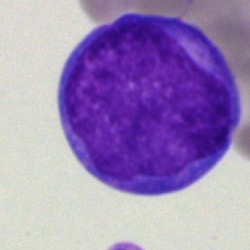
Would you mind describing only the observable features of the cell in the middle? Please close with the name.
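Outline round and smooth. Chromatin fine, evenly dispersed. Cytoplasm deep blue, only a thin rim around the nucleus. Blast.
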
